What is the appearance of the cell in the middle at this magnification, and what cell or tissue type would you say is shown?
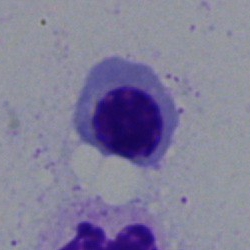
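Starting at the border, the outline is irregular, with several straight, angular stretches instead of a smooth circle. Moving inward, the cytoplasm is pale greyish-blue, and no granules are visible in it. Against the lower edge of the cell sit two clear round spaces. Its name: erythroblast.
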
